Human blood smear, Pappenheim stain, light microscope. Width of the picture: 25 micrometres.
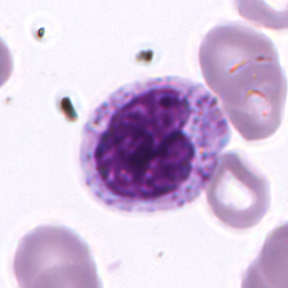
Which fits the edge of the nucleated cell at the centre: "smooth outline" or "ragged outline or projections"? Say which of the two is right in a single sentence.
Along its outline, the cell is smooth, with no projections.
